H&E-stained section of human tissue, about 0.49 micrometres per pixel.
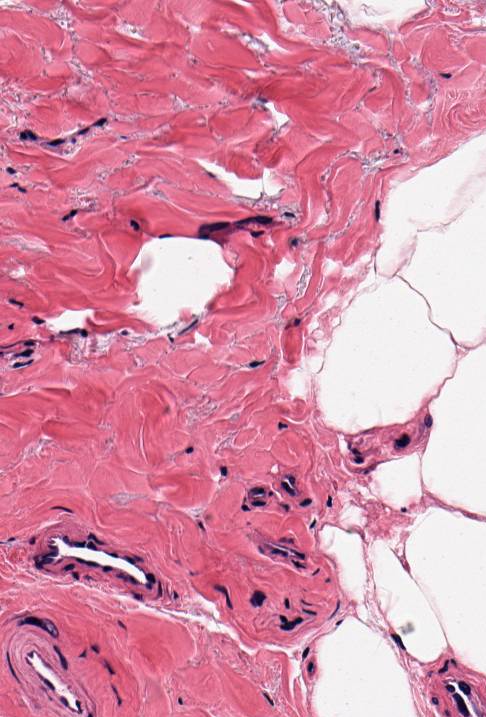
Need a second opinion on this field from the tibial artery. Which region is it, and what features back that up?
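What you're looking at is the tunica adventitia: dense pink collagen fills the left and centre, in thick, wavy bundles running in many directions. Look how few cells sit among them, with small, dark, elongated nuclei.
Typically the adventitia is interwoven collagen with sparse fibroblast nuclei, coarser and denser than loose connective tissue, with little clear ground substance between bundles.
Down in the lower left are small vessels with narrow slit-like lumens, and fat takes up the right side.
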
